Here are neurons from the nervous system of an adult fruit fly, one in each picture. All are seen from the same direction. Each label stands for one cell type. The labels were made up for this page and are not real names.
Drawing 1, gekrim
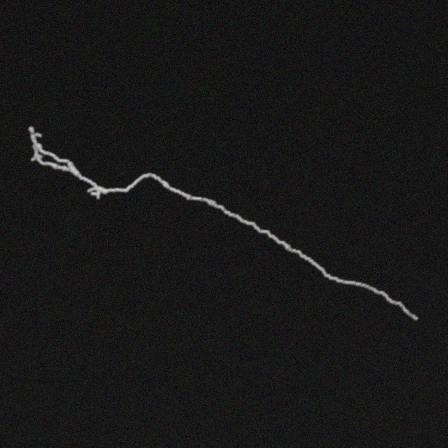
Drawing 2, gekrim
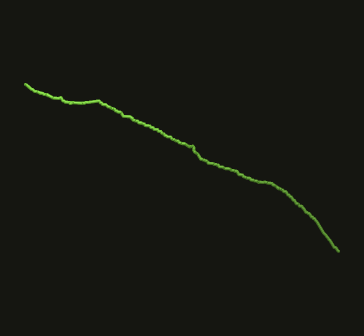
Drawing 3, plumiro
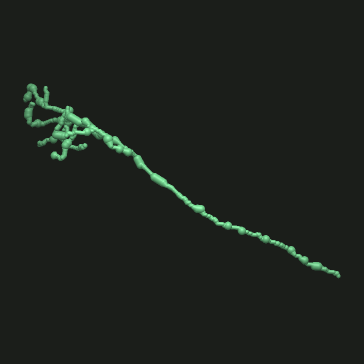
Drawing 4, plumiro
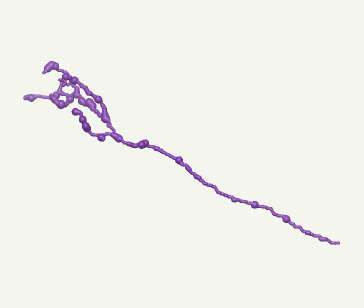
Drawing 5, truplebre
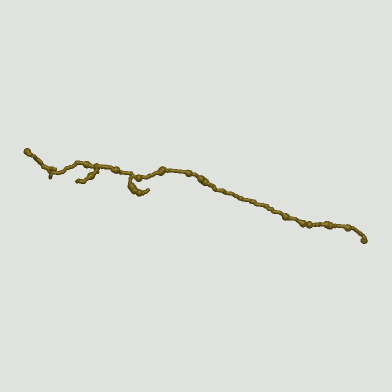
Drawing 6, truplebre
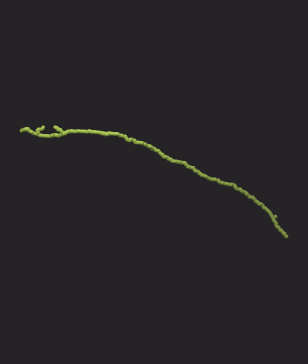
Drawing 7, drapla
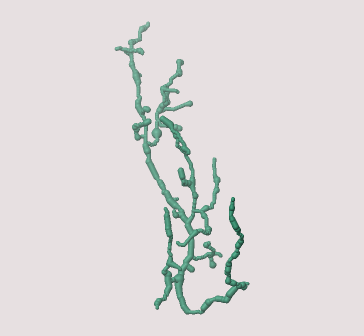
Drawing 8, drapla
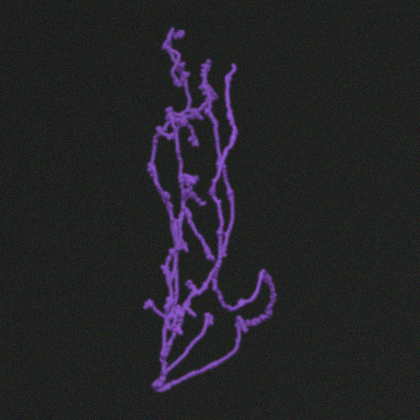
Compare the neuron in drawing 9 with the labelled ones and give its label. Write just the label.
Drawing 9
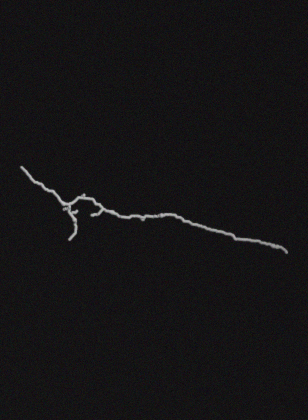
truplebre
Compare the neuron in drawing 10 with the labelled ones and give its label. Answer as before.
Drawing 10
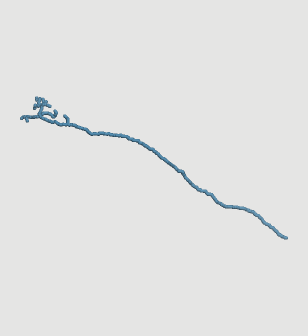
gekrim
